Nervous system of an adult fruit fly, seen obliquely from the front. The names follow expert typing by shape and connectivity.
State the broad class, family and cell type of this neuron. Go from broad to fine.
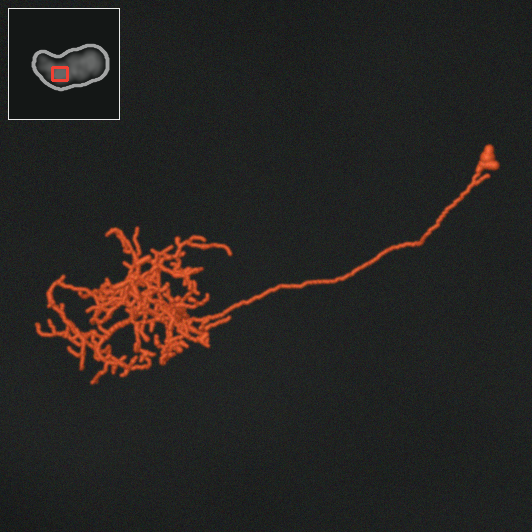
nerve-cord intrinsic neuron; hemilineage 09A; IN09A022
